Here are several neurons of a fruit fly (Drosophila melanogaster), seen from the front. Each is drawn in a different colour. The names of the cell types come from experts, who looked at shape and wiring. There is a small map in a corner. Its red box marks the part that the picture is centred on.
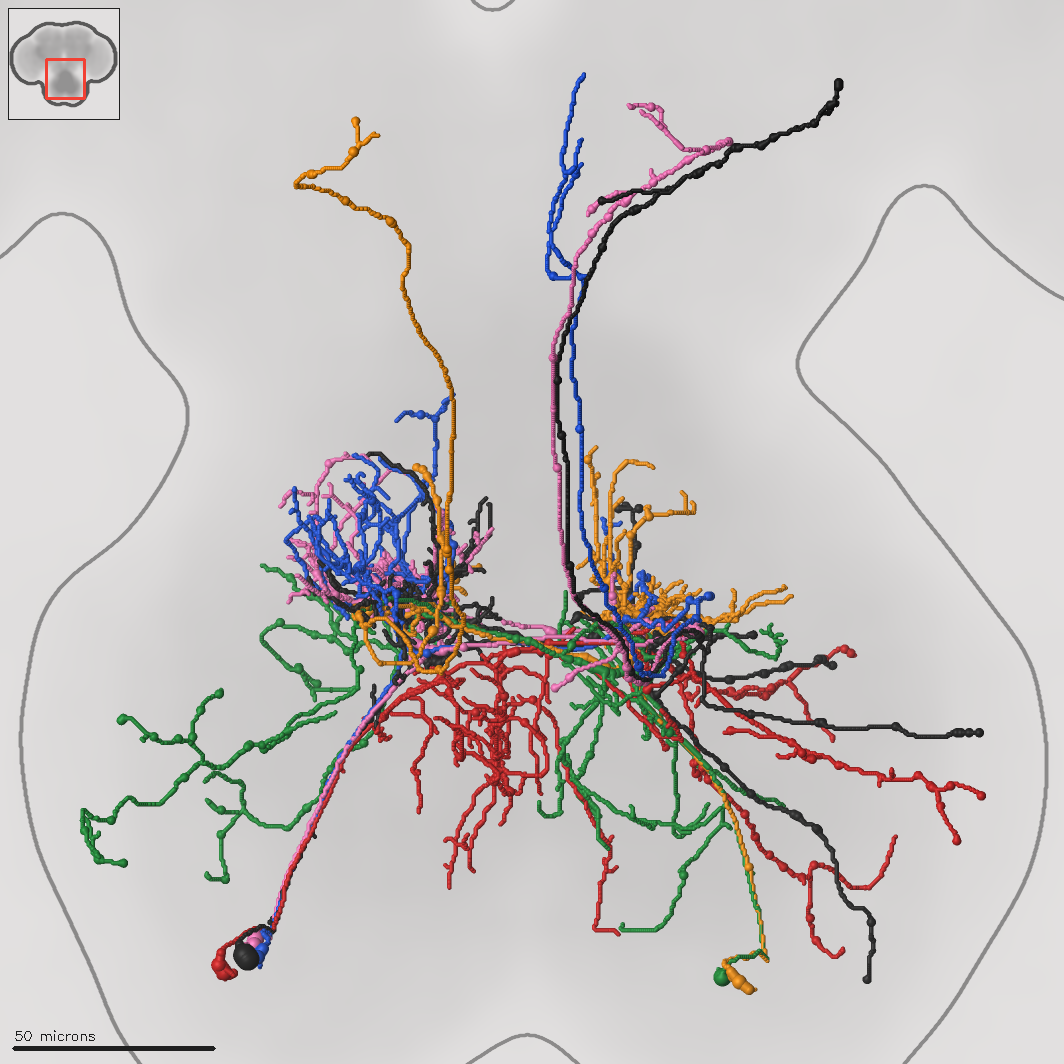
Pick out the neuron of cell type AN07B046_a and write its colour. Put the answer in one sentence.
The colour is pink.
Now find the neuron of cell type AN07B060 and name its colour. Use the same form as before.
The colour is blue.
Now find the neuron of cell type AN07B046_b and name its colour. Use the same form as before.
The colour is orange.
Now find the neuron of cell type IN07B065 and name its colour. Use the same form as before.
The colour is red.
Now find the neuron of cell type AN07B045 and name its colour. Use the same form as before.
The colour is black.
